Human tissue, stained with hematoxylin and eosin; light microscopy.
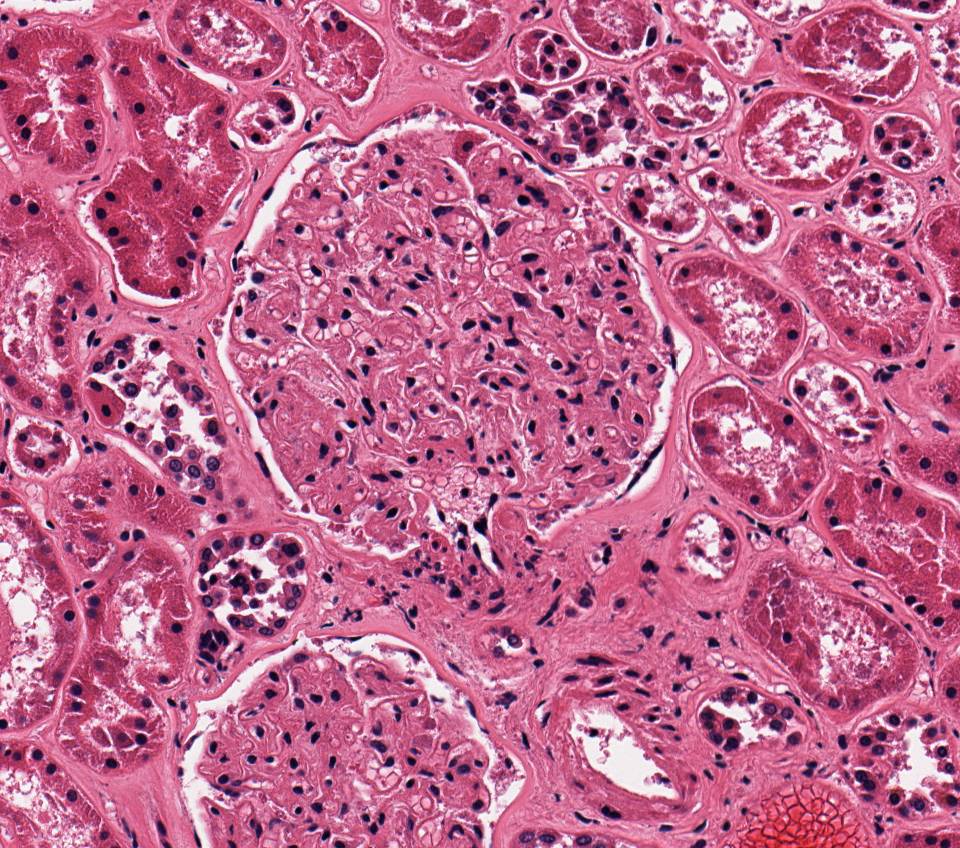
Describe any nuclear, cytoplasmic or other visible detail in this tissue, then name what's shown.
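A large rounded glomerulus fills the centre, with a second cut at the bottom left of centre. Along most of its edge, a thin clear space separates the central tuft from the surrounding capsule. Most tubules around the glomeruli are lined by cells with abundant pink granular cytoplasm and round dark nuclei, and many of their lumens hold loose, pale pink flocculent material. This is renal cortex.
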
